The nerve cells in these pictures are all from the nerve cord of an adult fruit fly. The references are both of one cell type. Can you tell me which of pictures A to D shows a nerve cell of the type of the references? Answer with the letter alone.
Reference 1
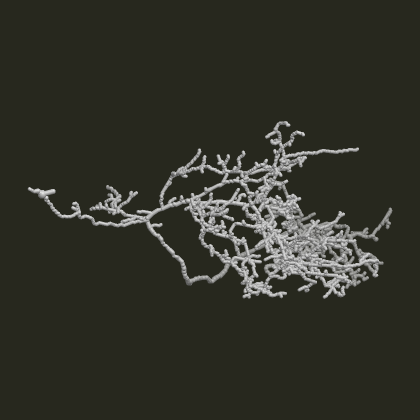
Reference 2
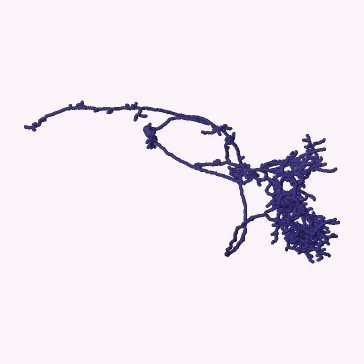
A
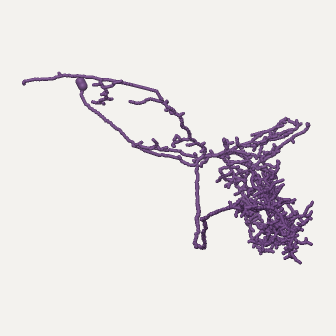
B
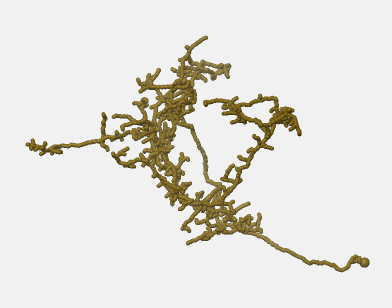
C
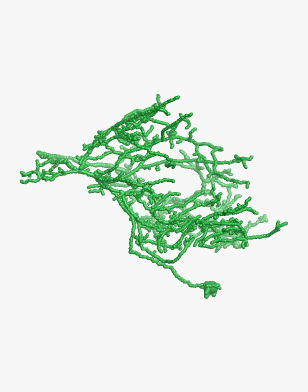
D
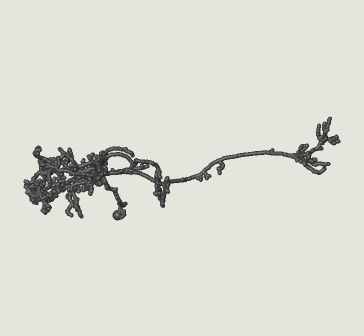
A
